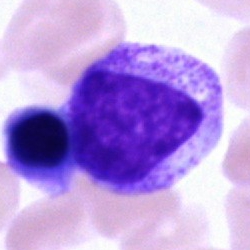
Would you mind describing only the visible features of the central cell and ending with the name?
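A large nucleus fills most of the cell and lies toward the lower left. The cytoplasm is therefore widest at the upper right; it is pale lilac-blue, with fine purple granules scattered through it. Name: myelocyte.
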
